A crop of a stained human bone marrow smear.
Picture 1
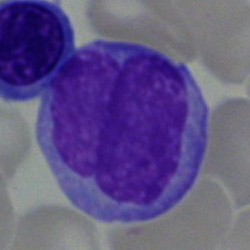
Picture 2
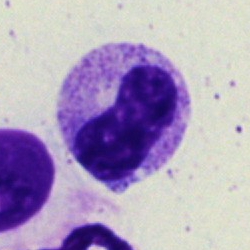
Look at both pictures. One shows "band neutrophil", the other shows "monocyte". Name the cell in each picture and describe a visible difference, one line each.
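In picture 1 we see a monocyte: No granules are visible in the cytoplasm.
In picture 2 we see a band neutrophil: Fine purple granules are scattered through the cytoplasm.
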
